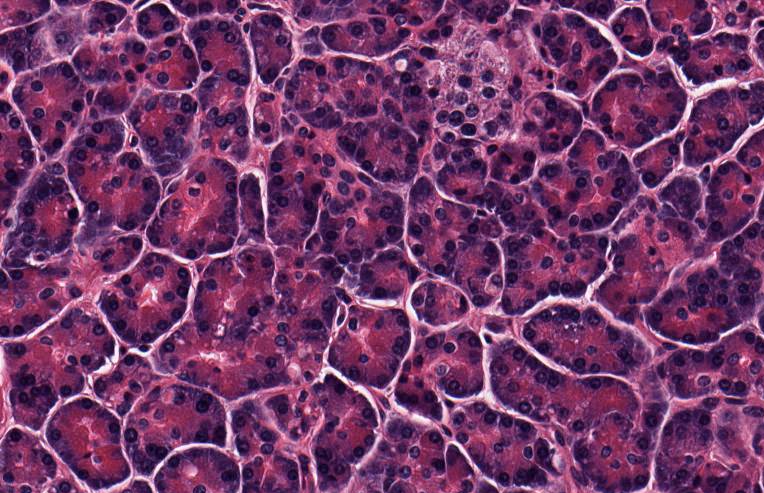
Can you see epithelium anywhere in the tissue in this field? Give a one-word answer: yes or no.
Yes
